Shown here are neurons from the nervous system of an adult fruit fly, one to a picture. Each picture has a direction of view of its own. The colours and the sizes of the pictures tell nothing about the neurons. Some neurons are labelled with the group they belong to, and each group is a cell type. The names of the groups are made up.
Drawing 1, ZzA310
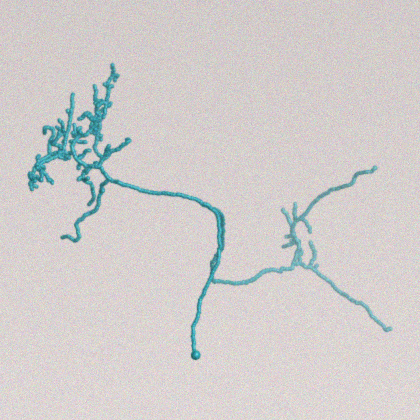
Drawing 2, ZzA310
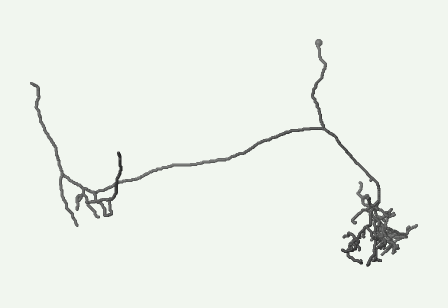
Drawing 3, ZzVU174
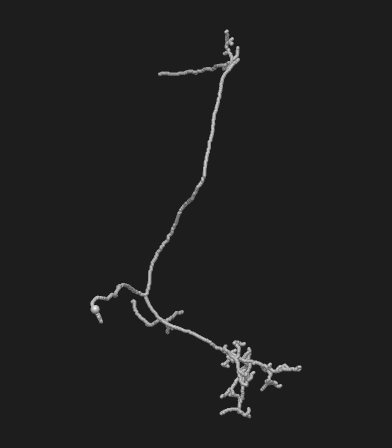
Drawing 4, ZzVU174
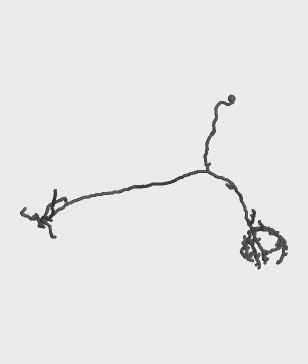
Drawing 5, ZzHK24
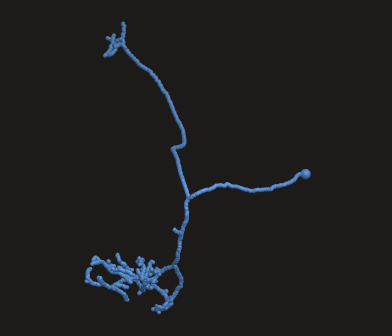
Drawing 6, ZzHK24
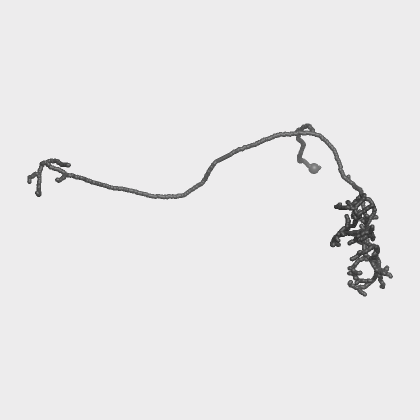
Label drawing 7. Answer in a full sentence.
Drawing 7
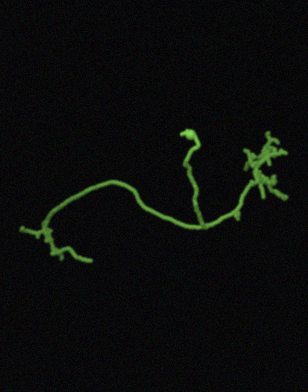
It belongs to ZzVU174.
